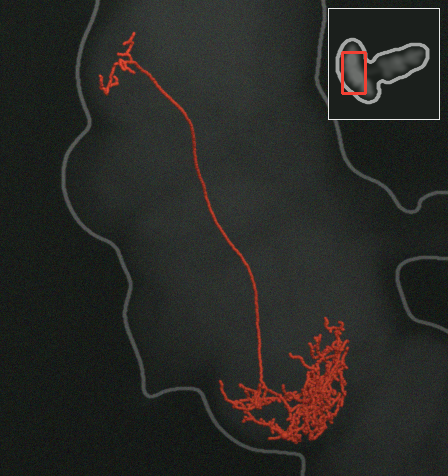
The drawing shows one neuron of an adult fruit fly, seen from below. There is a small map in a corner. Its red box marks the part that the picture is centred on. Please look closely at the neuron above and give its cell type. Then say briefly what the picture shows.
It is of cell type AVLP325_a. This is a central-brain intrinsic neuron. It is in the brain and does not reach the nerve cord. As drawn here it is taller than it is wide.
